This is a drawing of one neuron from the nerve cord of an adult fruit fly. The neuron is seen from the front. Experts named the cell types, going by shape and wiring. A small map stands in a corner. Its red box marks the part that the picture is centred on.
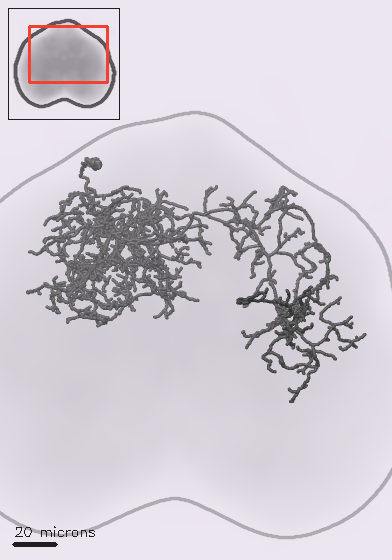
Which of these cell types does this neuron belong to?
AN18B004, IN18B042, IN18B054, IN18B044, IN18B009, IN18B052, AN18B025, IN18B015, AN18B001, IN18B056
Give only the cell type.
IN18B009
